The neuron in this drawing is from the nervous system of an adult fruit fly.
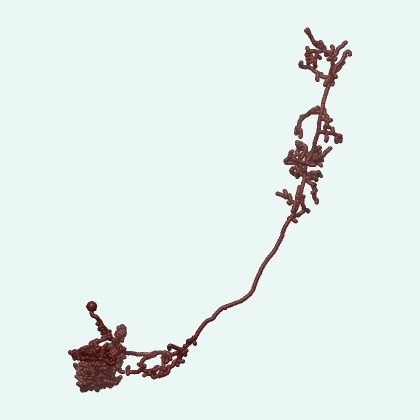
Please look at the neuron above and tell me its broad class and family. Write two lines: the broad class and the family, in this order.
descending neuron
DNpe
